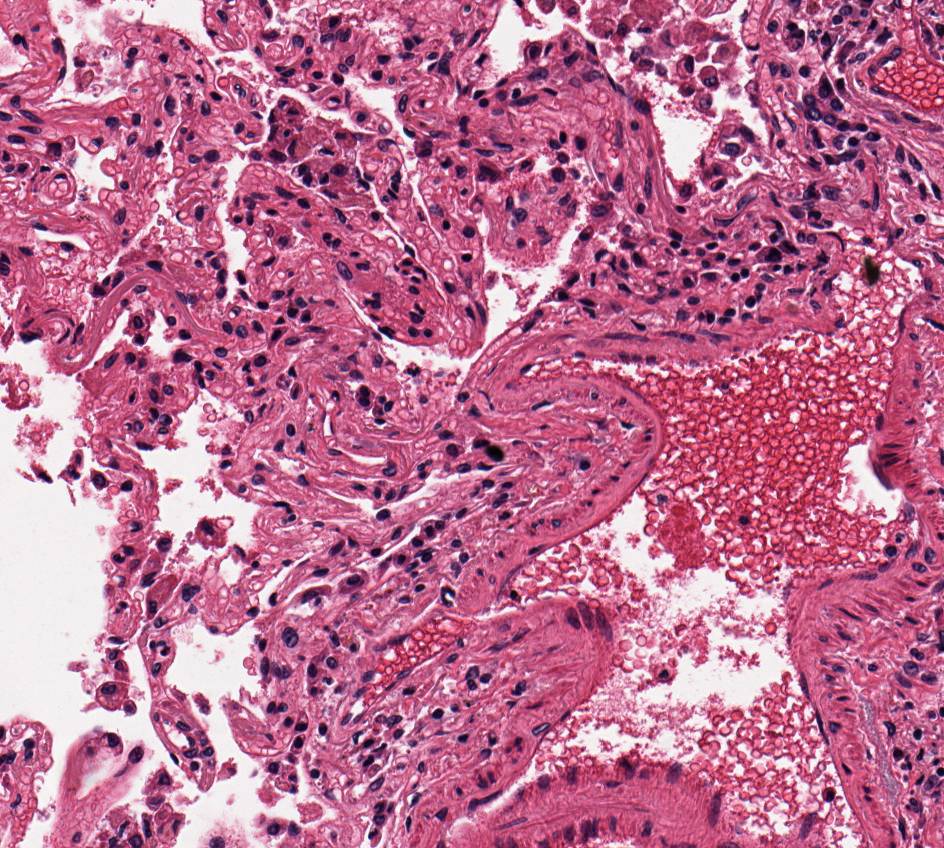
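Lung: closely packed red blood cells mass at right centre, and tall columnar cells with elongated nuclei line the surface at bottom centre and right edge. A band of wavy pink fibres with spindle-shaped nuclei curves across the centre to a rounded tip beside the red cells.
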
